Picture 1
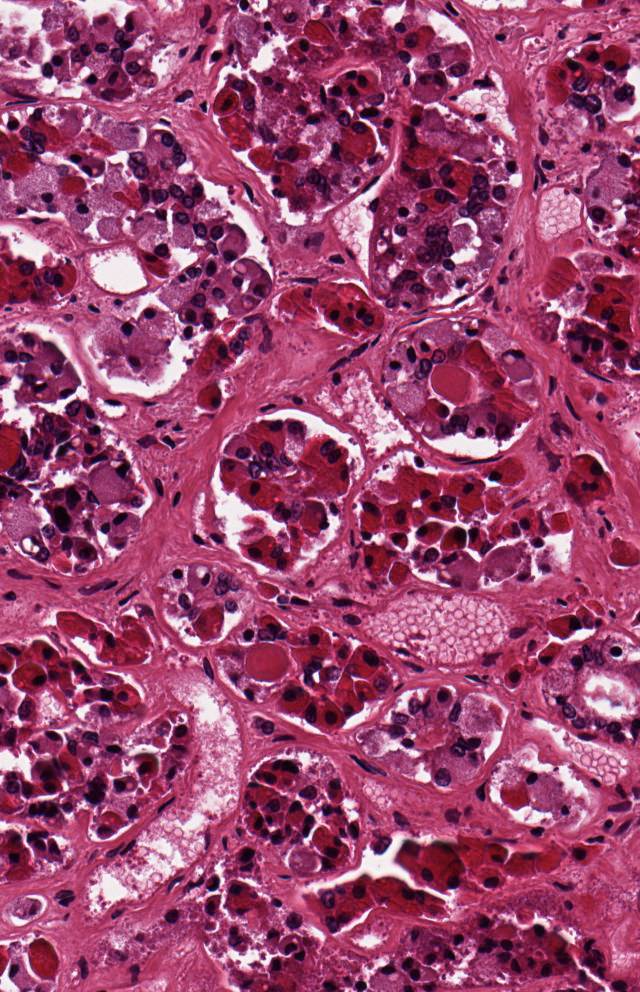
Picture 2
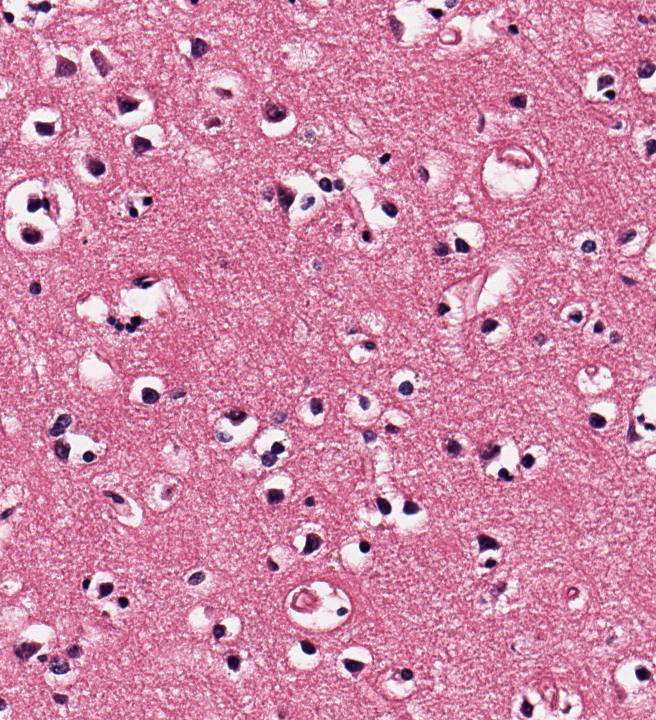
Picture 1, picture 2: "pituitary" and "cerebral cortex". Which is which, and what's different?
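Picture 1 shows pituitary and picture 2 shows cerebral cortex. In picture 1 the cells are grouped throughout in rounded nests separated by bands of stroma, and many nest cells have intensely red, eosinophilic cytoplasm with small, round, darkly stained nuclei. Pale areas with a fine honeycomb of faint pink polygonal outlines lie between some nests, for example just below the centre. In picture 2, by contrast, cells are scattered fairly evenly across a finely granular, fibrillary pink background without forming organised units. Most nuclei sit in clear, unstained halos, and many are small, dark and shrunken, several with angular or triangular outlines.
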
